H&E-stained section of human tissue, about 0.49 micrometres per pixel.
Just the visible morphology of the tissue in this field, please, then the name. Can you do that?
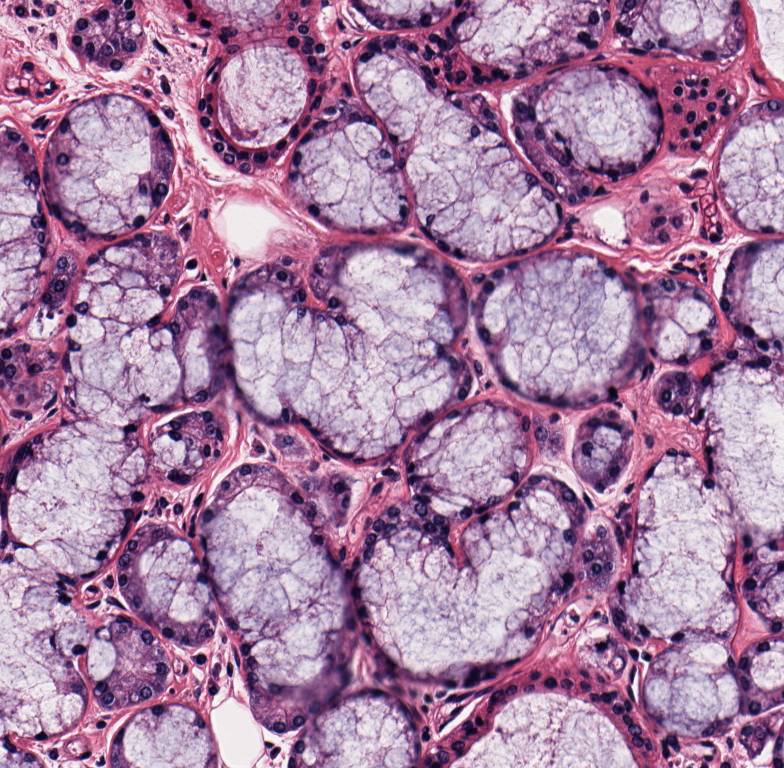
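Most glandular units are mucous acini whose cells have pale, bubbly, bluish-grey cytoplasm. Their small, dark nuclei are flattened against the outer edge of each acinus. A small empty vascular space sits in the connective tissue just left of and above centre. This is minor salivary gland.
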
